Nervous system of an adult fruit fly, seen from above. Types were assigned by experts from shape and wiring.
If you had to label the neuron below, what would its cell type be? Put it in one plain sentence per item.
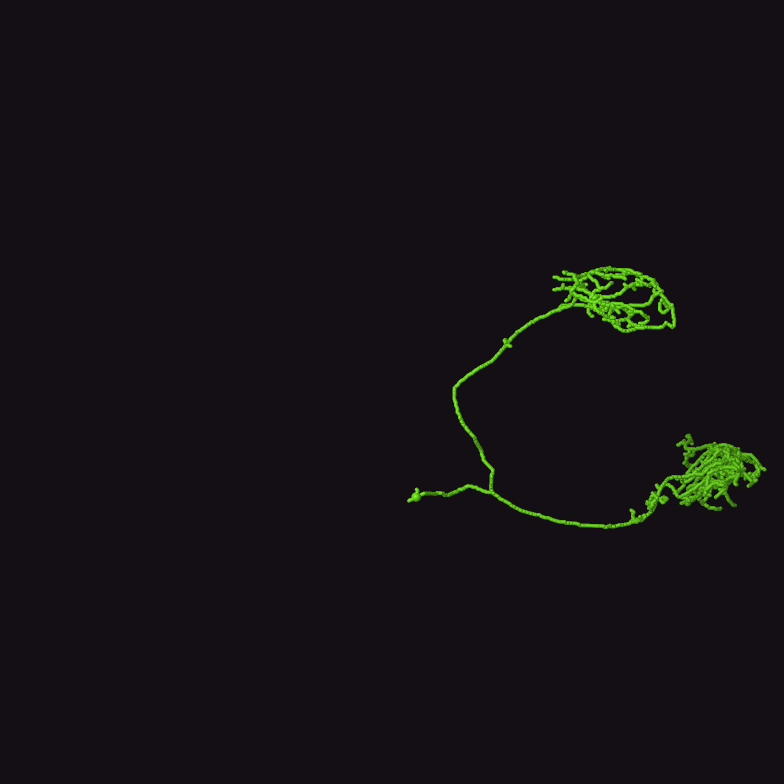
The cell type is AOTU045.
